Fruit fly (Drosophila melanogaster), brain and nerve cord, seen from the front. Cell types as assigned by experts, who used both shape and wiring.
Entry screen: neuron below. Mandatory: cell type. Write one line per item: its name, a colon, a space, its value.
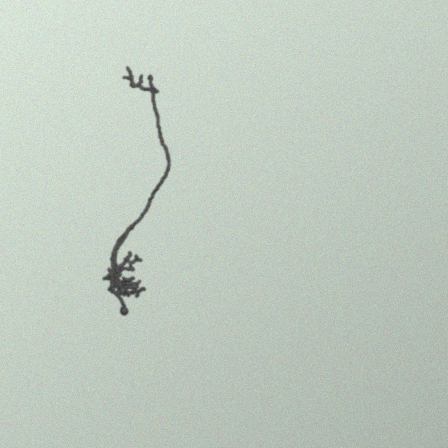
cell type: LoVP7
